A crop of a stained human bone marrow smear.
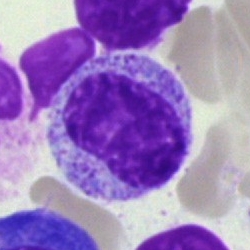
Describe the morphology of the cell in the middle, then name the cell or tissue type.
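Starting with the outline, I see it is round and smooth. The chromatin is fairly fine, with faint paler streaks rather than coarse clumps. Fine purple granules are scattered throughout the cytoplasm, and I find no vacuoles there. I name it a myelocyte.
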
